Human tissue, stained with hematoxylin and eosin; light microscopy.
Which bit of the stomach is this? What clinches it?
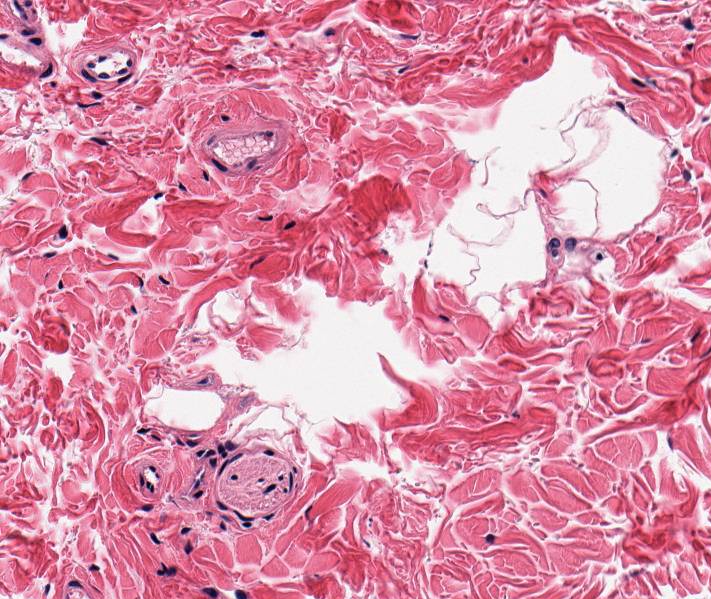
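Here it is dense connective tissue: packed pink collagen bundles cut in many orientations. First, nuclei are sparse, small, dark, spindle-shaped and single.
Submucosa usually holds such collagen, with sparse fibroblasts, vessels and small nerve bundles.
Then, walled, open vessels lie upper left and lower left, and at lower left a thin sheath with a few dark nuclei rings a round bundle of pale, wavy fibres.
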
